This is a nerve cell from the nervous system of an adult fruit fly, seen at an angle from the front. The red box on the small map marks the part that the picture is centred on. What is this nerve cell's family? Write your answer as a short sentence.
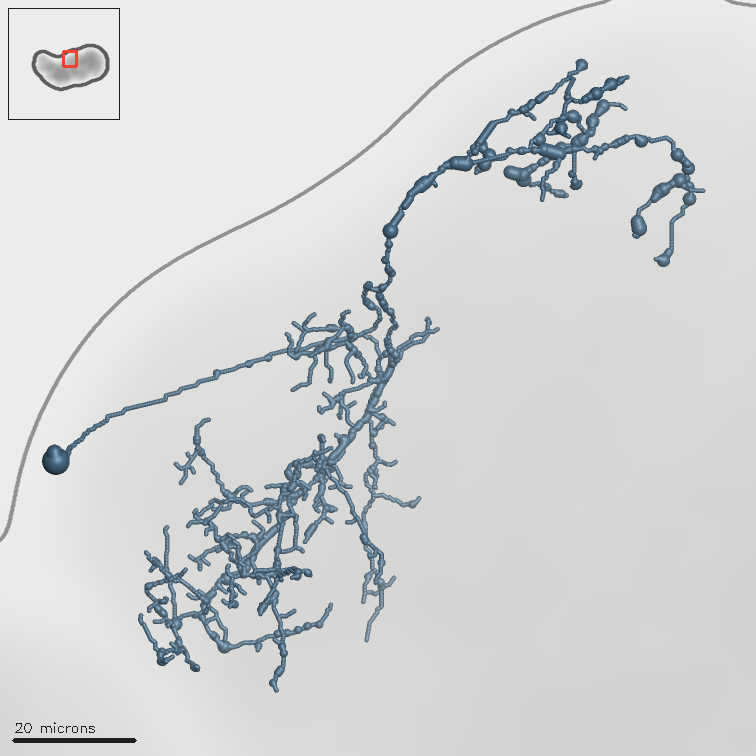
The family is hemilineage LHp2.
